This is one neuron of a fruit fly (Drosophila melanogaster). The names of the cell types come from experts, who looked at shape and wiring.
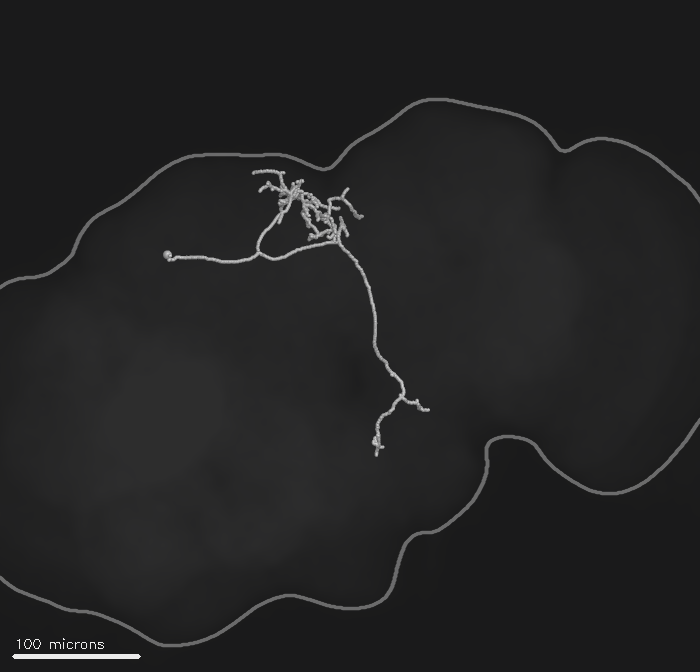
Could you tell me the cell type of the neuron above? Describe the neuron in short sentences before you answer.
The cell body is on the left of the picture. From top to bottom in the picture it spans about 250 microns. This is a central-brain intrinsic neuron. The cell type is CB4242.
